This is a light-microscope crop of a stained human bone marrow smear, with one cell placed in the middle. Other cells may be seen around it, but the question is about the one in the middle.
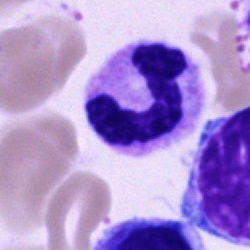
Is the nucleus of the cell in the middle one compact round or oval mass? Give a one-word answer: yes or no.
No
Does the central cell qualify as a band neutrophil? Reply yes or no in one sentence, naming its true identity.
No, not a band neutrophil but a segmented neutrophil is the cell in the centre.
